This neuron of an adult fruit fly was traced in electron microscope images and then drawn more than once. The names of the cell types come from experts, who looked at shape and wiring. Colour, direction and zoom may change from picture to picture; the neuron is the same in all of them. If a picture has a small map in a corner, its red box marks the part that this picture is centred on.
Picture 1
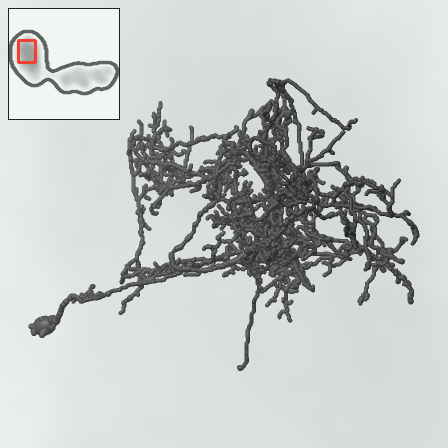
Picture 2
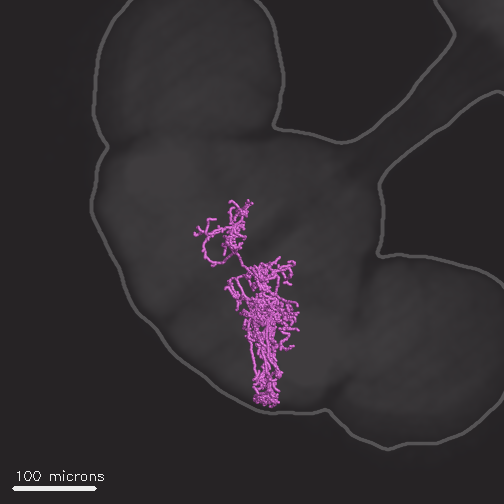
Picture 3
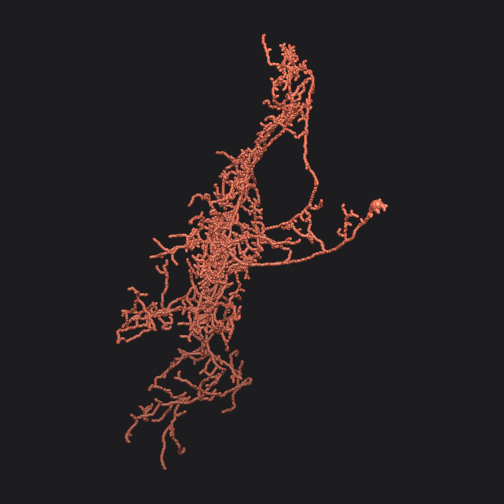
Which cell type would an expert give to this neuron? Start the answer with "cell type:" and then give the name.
cell type: CL111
